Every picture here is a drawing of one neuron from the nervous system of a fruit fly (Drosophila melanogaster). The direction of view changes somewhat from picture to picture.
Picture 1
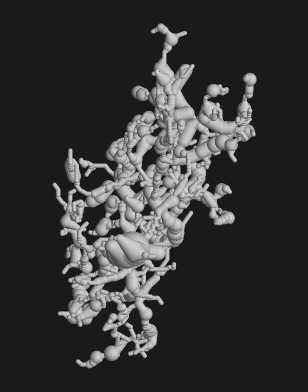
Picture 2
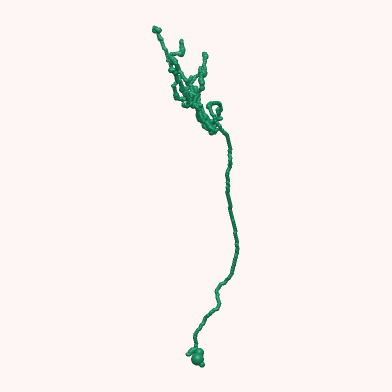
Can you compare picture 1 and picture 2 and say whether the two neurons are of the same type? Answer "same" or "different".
different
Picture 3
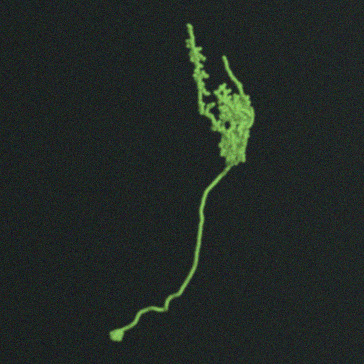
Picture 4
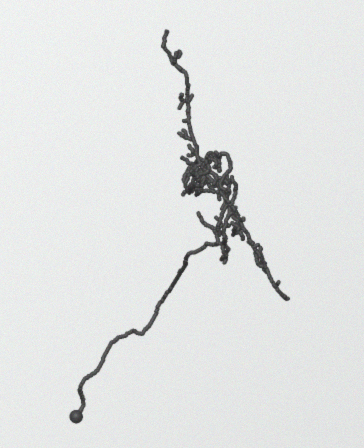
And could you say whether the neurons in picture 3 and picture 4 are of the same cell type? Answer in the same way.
same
